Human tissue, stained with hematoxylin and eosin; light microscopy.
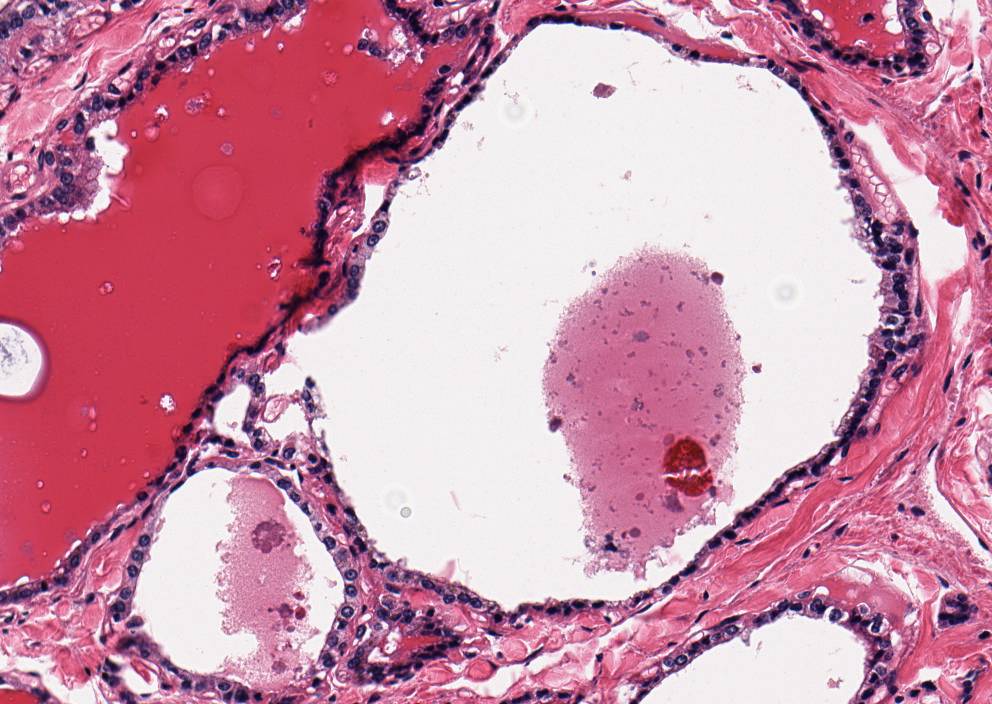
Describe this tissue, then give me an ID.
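I see several rounded, dilated spaces parted by thin stroma, the largest central. Its lining: one layer of flattened to low cuboidal epithelial cells, nuclei small, round, dark, in a single row. Upper left, a space holds homogeneous deep red material. This tissue is thyroid.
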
